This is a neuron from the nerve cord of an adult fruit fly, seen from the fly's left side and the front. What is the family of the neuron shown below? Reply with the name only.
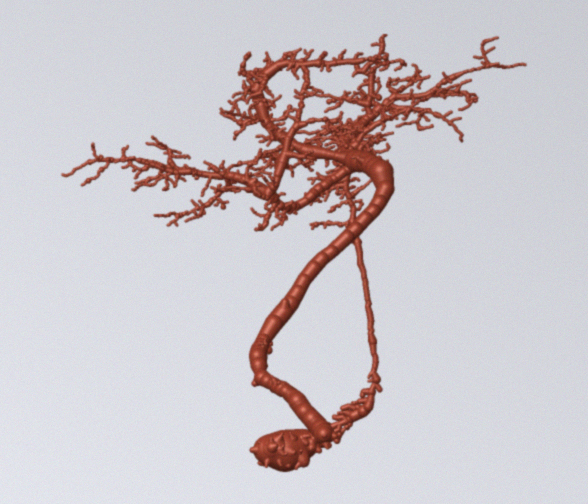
hemilineage 16B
